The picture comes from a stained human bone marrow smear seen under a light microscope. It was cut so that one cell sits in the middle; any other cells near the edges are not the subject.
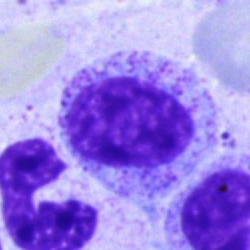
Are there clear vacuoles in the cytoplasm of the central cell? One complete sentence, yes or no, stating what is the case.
No, in the cytoplasm of the cell there are no vacuoles.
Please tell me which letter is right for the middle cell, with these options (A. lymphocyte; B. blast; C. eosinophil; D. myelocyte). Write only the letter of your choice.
D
